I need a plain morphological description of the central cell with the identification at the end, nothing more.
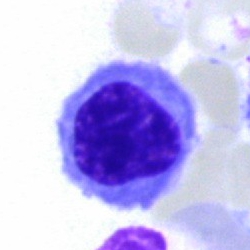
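Edge slightly uneven and bumpy; outline roughly round. Chromatin dark purple, coarsely clumped, with paler streaks between clumps. No nucleoli visible. Moderate rim of blue cytoplasm on all sides of the nucleus. Cell: erythroblast.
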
